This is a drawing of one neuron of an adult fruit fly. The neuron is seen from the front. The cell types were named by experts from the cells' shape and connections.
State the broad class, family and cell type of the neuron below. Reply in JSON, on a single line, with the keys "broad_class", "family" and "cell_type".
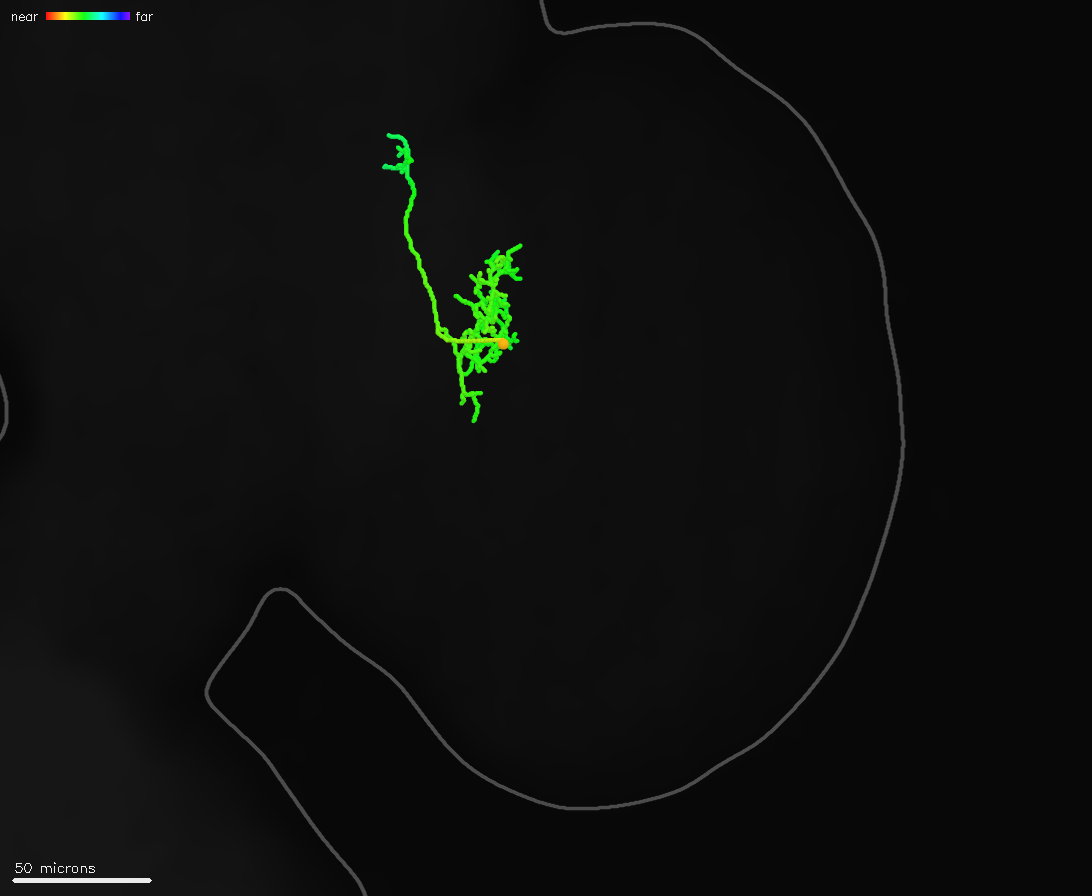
{"broad_class": "visual projection neuron", "family": "LC", "cell_type": "LC27"}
